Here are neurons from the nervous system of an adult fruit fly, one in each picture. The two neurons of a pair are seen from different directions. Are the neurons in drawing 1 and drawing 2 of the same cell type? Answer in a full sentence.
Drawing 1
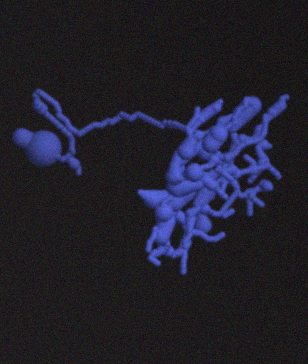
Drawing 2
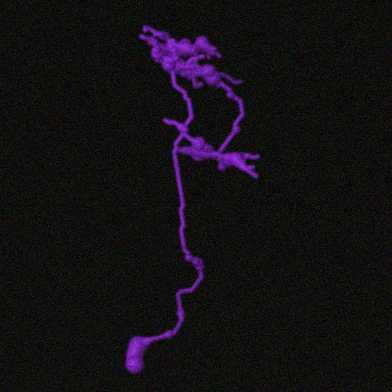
They are of the same cell type.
